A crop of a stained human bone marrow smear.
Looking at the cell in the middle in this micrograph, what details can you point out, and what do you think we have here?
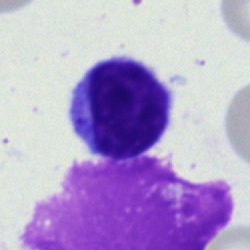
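Round in outline, the cell has cytoplasm reduced to a narrow crescent on its left side. Its chromatin is dark and dense, and no distinct nucleolus can be made out in the nucleus. It is a lymphocyte.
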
